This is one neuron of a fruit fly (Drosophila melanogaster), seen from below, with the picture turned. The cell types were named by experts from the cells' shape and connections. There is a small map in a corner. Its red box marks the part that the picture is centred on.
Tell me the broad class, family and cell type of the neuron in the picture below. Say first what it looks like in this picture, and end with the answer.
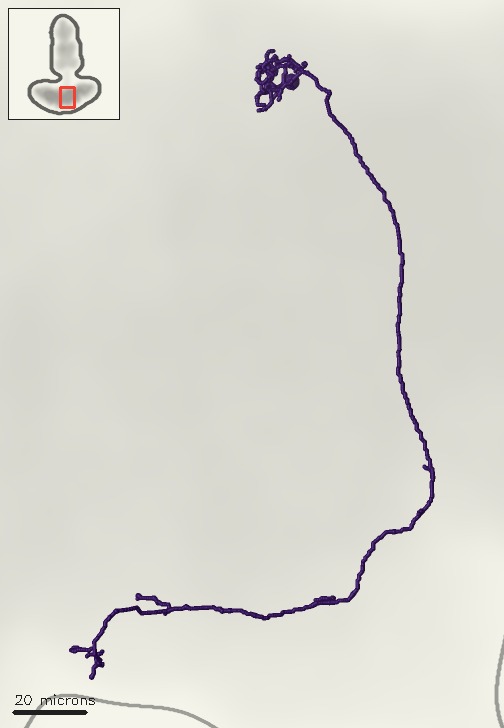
It lies in the brain. From top to bottom in the picture it spans about 180 microns. It is a central-brain intrinsic neuron. The name of its family is class Kenyon Cell. The cell type is KCg-m.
